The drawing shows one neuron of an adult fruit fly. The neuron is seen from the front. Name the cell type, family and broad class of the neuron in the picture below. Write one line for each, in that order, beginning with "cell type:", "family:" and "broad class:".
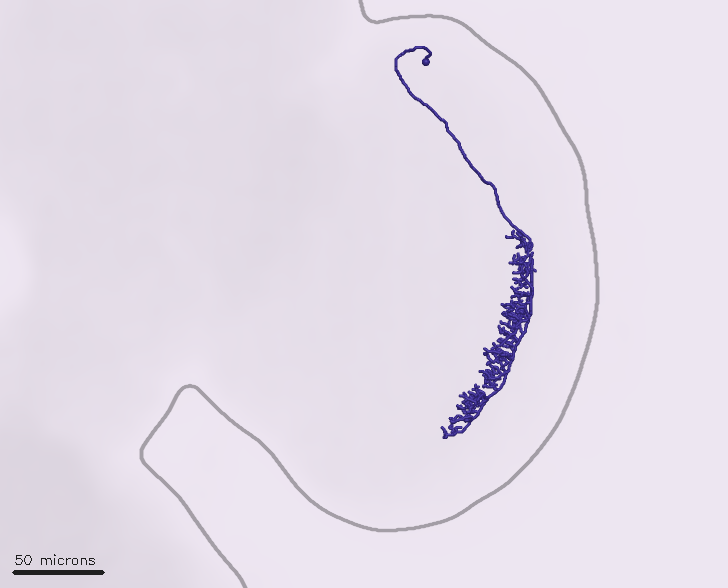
cell type: Pm2a
family: Pm
broad class: optic-lobe intrinsic neuron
